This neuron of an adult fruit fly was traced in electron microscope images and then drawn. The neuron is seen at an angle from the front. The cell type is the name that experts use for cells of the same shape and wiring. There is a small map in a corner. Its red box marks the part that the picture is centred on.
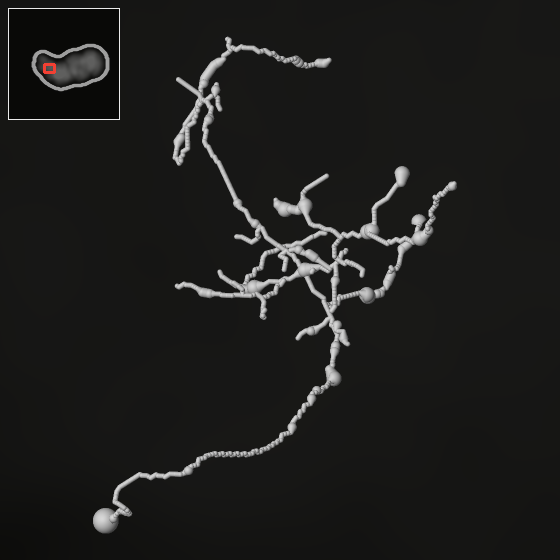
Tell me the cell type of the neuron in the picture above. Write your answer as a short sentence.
The cell type is IN14A111.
